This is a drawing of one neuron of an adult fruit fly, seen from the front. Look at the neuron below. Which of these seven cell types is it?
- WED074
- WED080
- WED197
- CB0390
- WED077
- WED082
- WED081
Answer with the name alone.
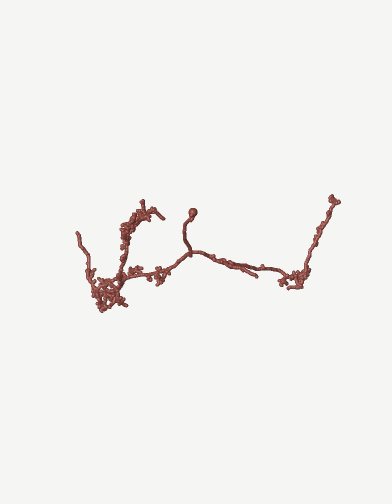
WED081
